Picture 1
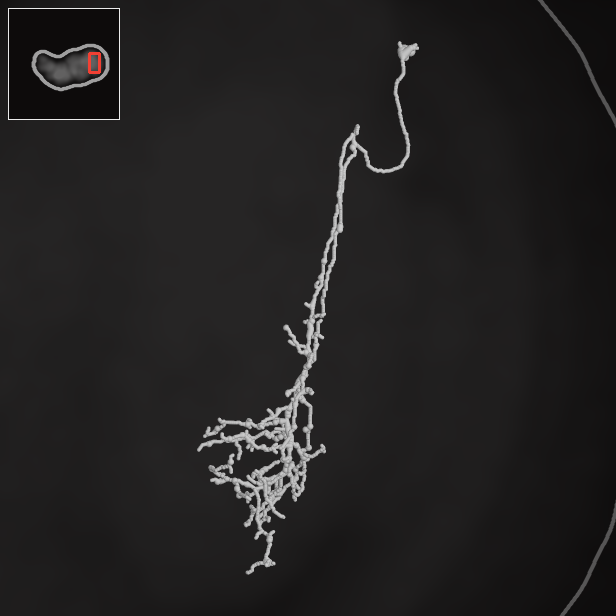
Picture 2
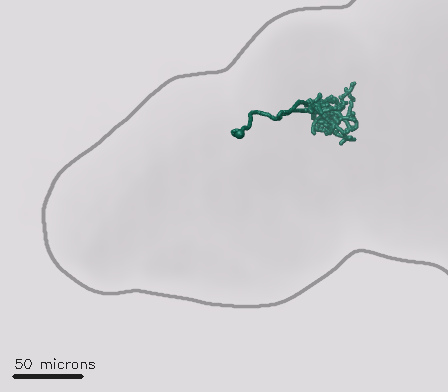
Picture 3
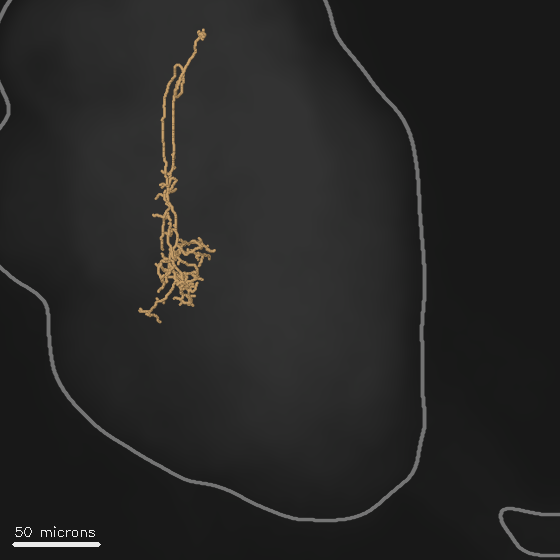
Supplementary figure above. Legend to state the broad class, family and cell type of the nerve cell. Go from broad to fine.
central-brain intrinsic neuron; hemilineage LHl1; WED001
